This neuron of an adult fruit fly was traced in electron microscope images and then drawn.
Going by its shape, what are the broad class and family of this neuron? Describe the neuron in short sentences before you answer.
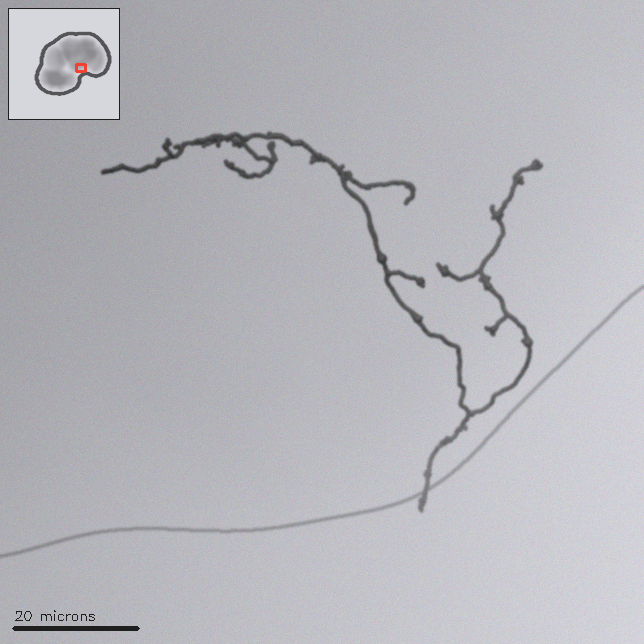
No cell body is drawn. By the scale bar it is about 70 microns wide in this view. It is a sensory neuron entering the brain. The name of its family is class mechanosensory.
